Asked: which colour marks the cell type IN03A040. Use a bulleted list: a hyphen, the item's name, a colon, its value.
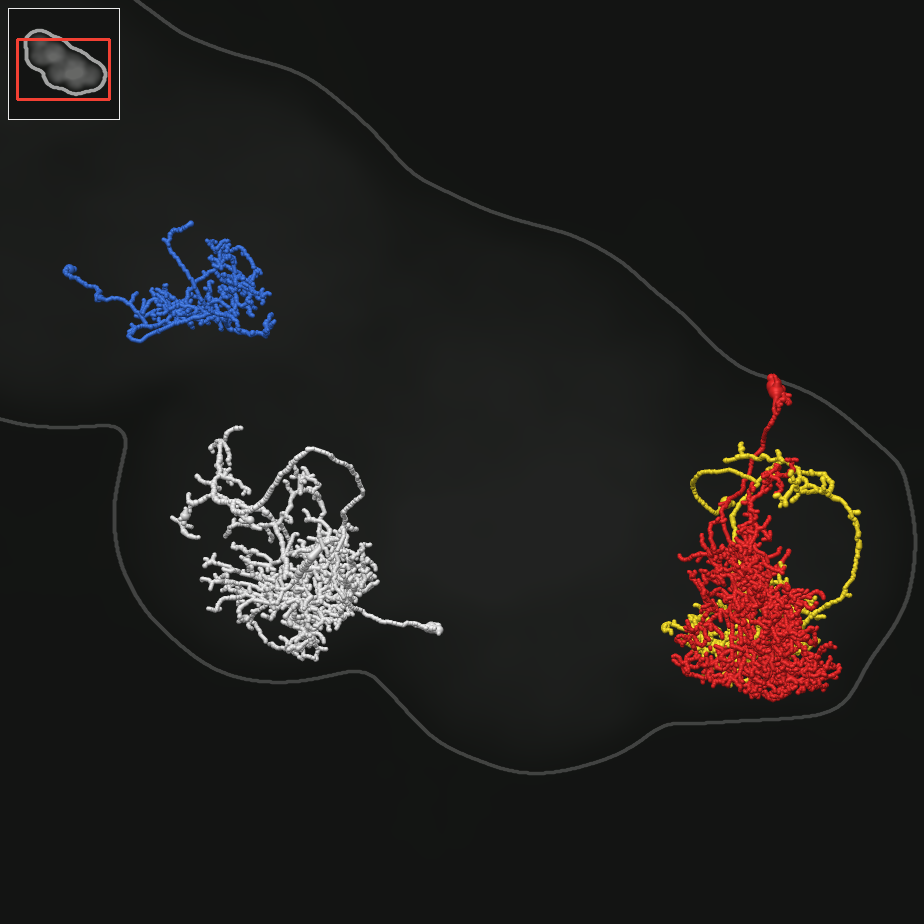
- colour: yellow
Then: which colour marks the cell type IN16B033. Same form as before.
- colour: white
